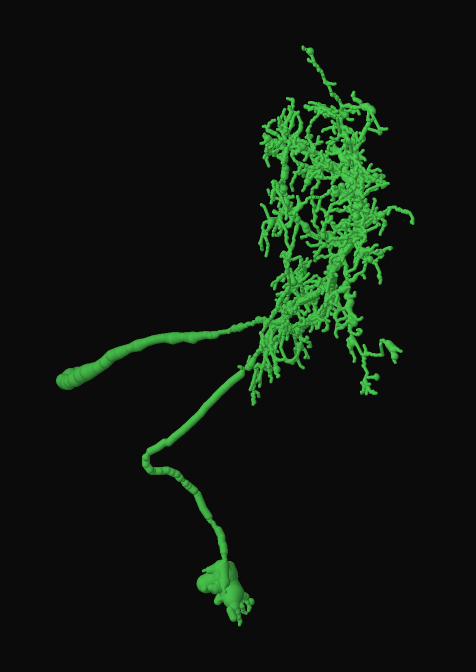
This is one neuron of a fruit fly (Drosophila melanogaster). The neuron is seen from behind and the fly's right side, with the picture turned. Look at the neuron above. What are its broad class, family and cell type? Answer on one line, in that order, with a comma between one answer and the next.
motor neuron of the nerve cord, hemilineage 16B, MNnm09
